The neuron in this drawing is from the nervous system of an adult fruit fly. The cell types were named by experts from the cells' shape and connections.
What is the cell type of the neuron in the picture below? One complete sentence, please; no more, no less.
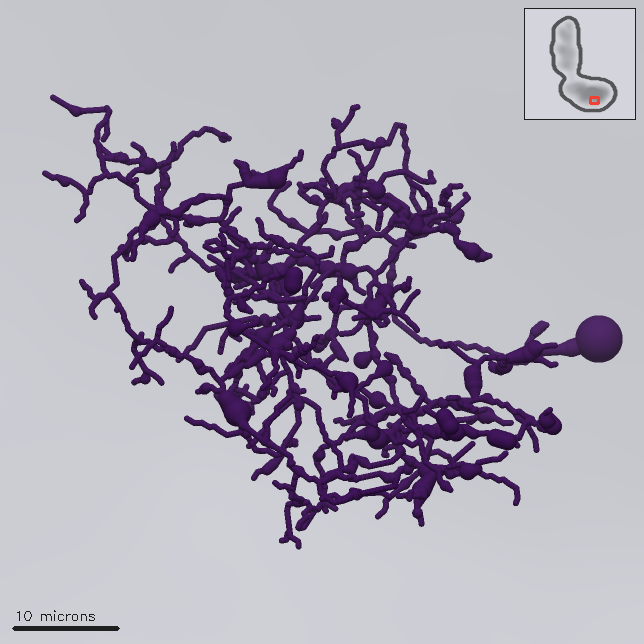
The cell type of this neuron is CB2863.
